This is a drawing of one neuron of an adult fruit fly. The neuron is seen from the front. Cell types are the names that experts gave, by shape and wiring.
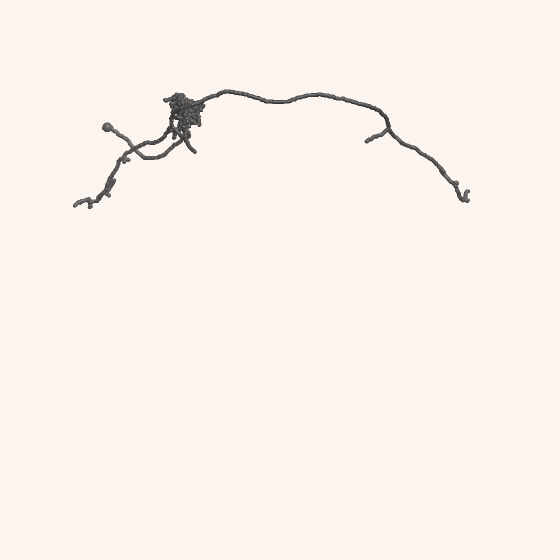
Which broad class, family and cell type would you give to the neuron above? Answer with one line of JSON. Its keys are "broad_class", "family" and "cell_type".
{"broad_class": "central-brain intrinsic neuron", "family": "hemilineage DL1_dorsal", "cell_type": "MBON17"}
